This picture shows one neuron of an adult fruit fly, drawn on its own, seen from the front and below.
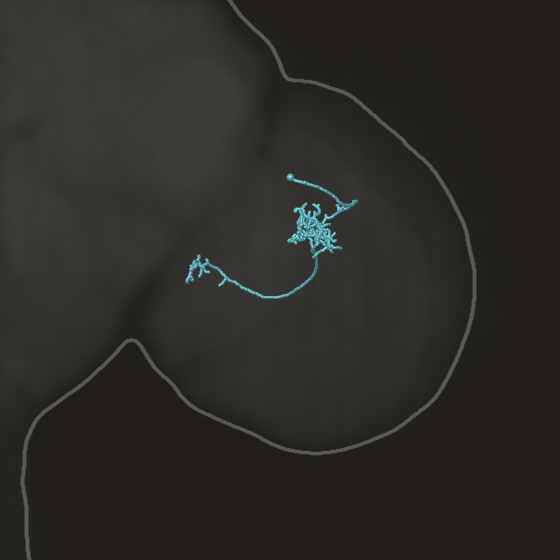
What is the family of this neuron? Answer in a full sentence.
The family is Tm.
